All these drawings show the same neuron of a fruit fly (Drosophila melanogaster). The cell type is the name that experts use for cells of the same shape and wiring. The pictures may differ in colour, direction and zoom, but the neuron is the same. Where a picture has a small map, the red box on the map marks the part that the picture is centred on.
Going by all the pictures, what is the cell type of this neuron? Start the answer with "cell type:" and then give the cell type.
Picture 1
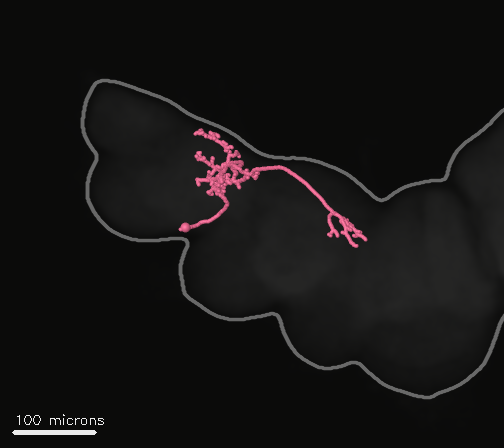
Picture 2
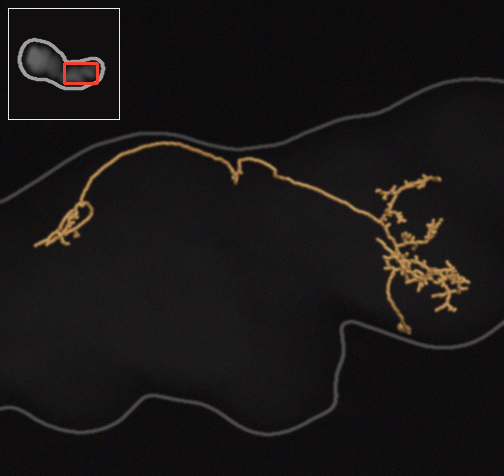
cell type: IN14B012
